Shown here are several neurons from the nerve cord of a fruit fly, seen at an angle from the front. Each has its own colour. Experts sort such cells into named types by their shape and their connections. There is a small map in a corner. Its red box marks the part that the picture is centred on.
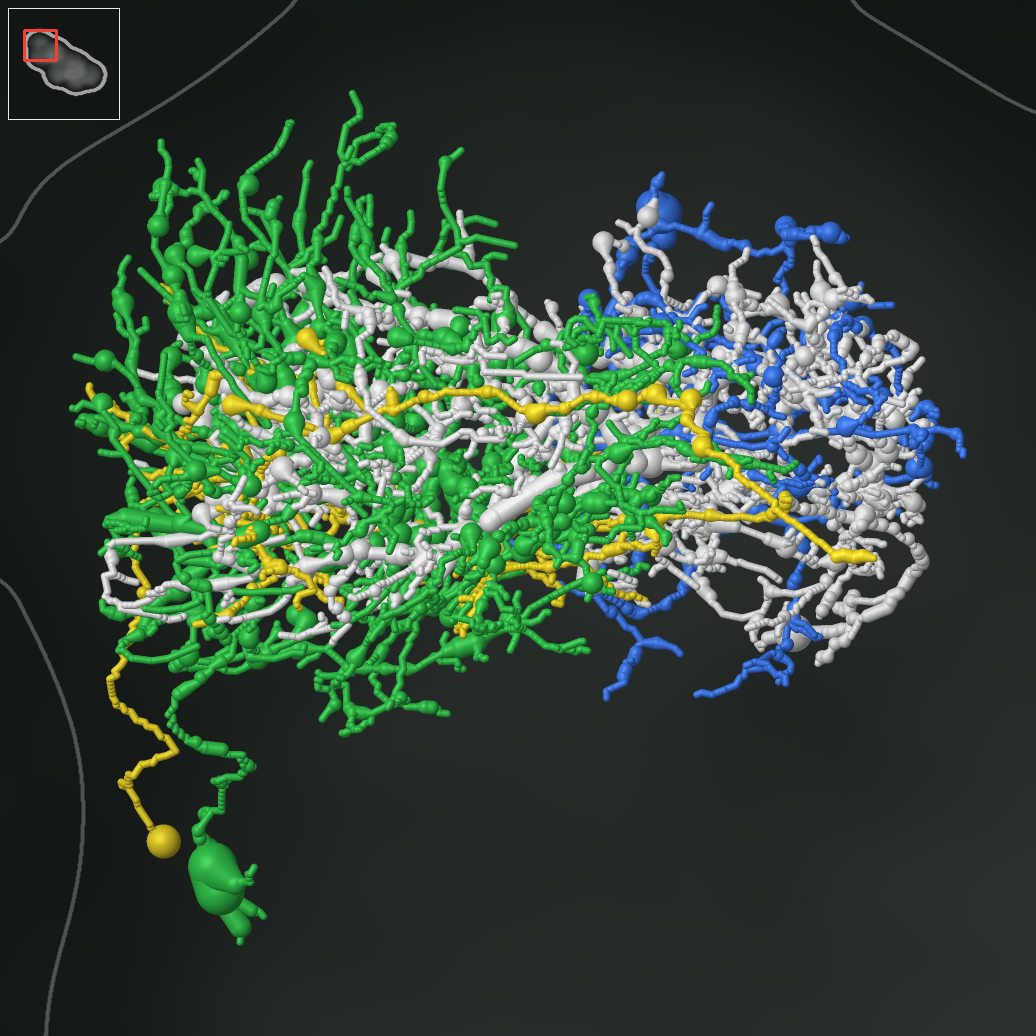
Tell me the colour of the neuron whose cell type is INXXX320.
green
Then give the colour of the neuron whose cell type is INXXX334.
blue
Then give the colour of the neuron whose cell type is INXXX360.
yellow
